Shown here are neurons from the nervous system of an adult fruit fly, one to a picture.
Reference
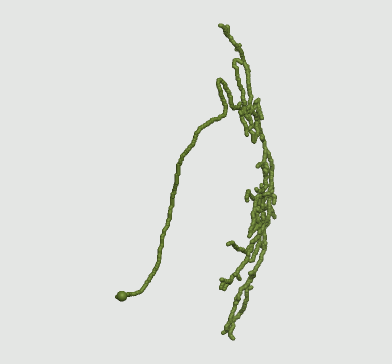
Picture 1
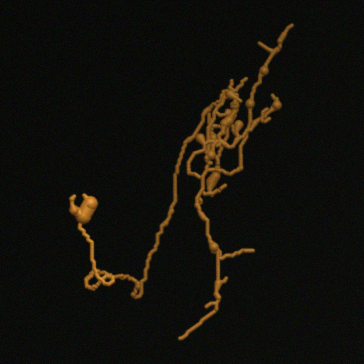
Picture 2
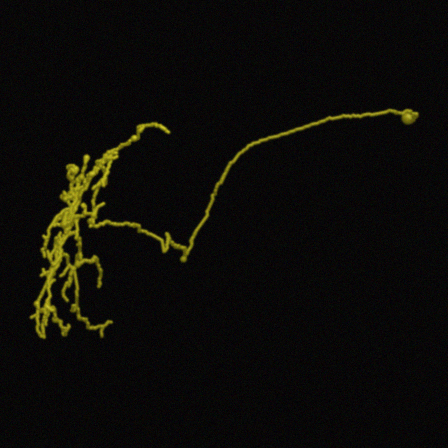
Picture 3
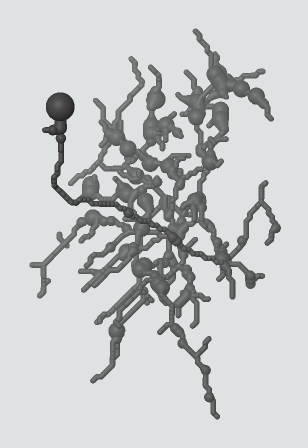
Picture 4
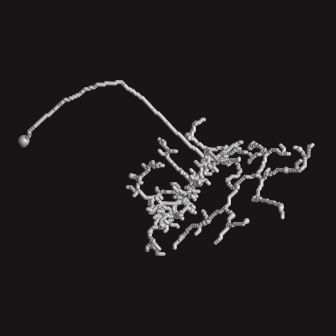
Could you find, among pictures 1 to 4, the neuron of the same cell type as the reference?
2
